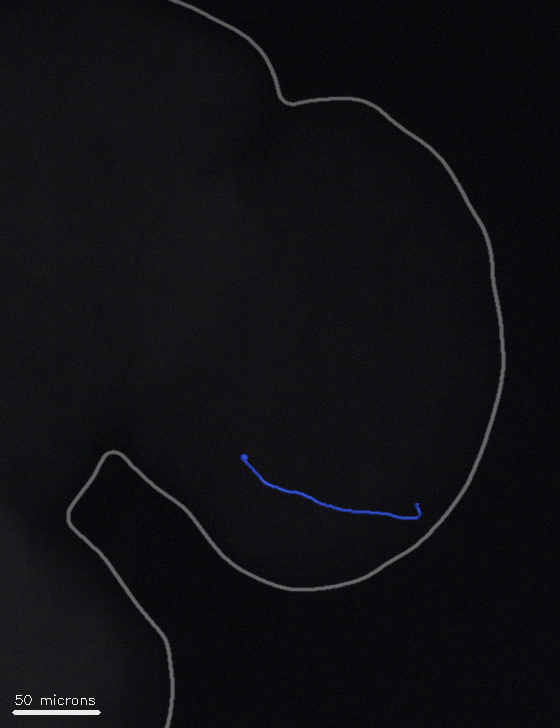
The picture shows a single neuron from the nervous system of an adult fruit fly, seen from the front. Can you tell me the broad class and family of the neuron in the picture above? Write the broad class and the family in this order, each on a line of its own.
photoreceptor or other optic-lobe sensory neuron
class visual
